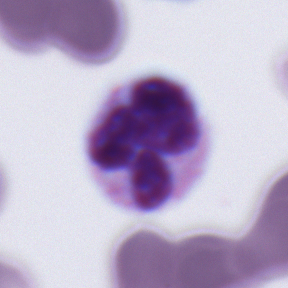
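Segmented neutrophil, central cell, stained peripheral blood smear. Outline roughly round and smooth. Chromatin dark purple, dense. Cytoplasm pale pinkish-lilac, with no coarse orange-red granules.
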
